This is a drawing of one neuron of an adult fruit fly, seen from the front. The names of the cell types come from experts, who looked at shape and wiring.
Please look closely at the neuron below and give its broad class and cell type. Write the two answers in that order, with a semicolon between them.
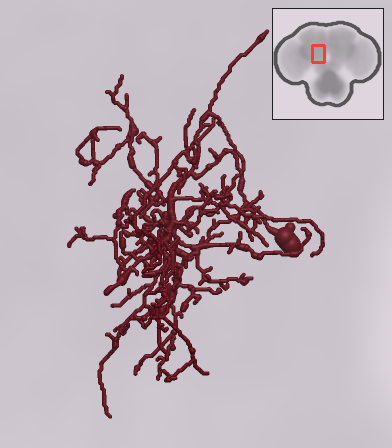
central-brain intrinsic neuron; CB0657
